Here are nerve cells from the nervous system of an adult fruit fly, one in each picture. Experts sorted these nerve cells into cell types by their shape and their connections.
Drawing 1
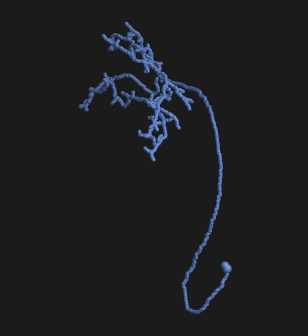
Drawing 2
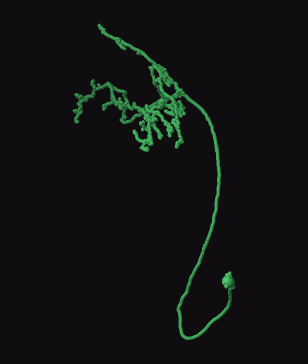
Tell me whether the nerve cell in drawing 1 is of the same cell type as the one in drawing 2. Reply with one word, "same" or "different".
same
